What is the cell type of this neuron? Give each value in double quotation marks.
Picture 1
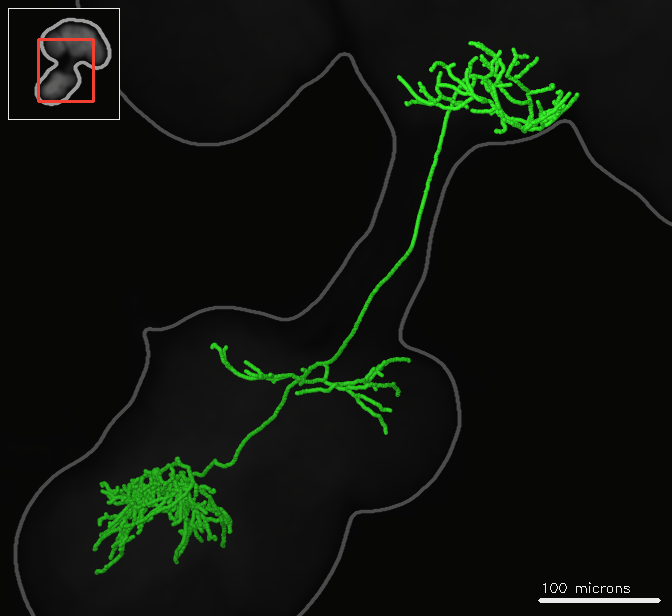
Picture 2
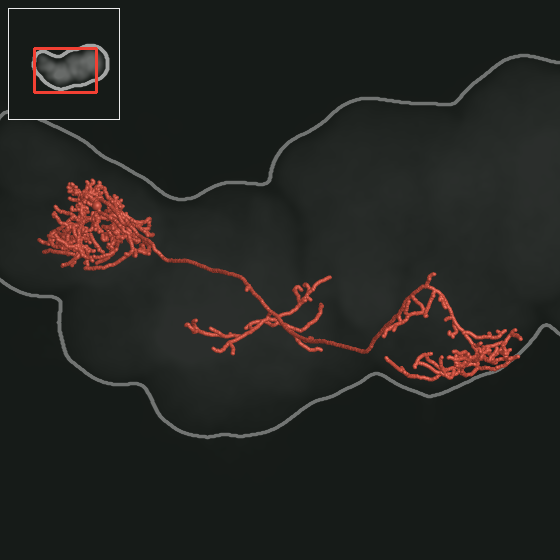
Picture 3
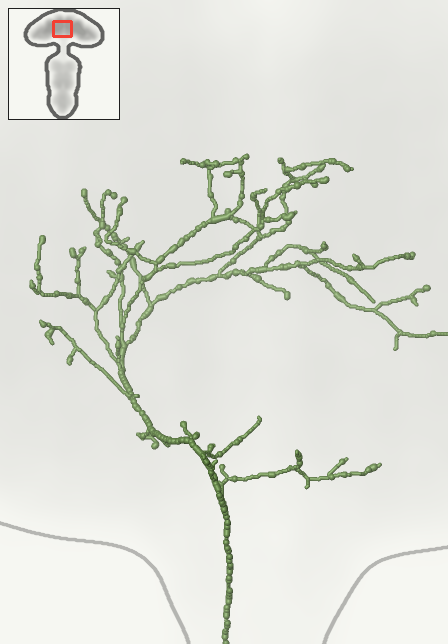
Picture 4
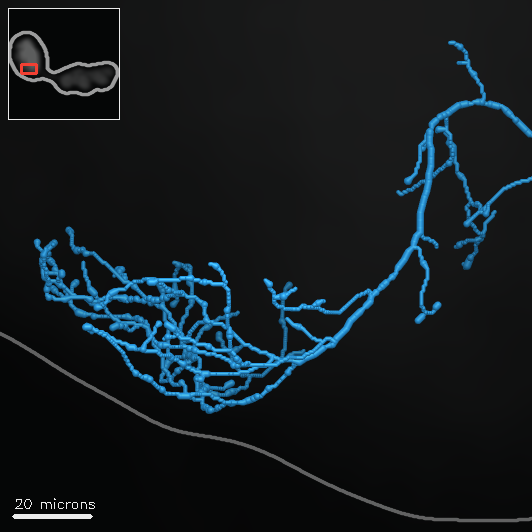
"ANXXX071"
